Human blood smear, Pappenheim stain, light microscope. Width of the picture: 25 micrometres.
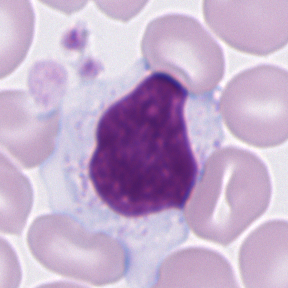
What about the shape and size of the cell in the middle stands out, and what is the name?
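Nucleus about 13 by 9 micrometres. Chromatin dark purple, dense, faintly mottled. Cytoplasm abundant, very pale bluish-grey, surrounding the nucleus widely on the left and lower sides. Fine purplish granules sparse throughout the cytoplasm. Cell: large granular lymphocyte.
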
